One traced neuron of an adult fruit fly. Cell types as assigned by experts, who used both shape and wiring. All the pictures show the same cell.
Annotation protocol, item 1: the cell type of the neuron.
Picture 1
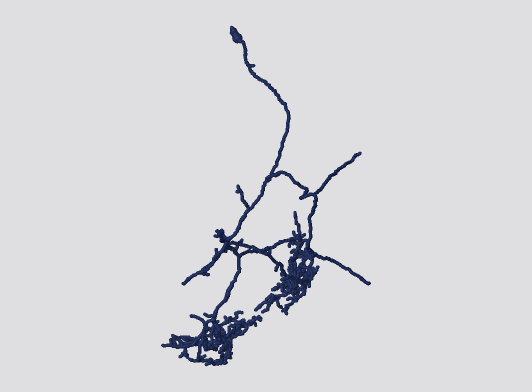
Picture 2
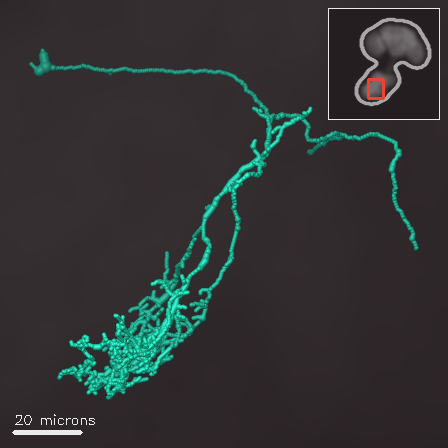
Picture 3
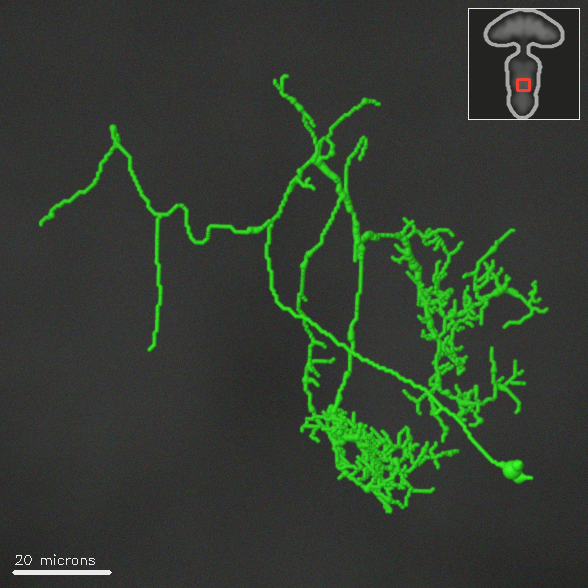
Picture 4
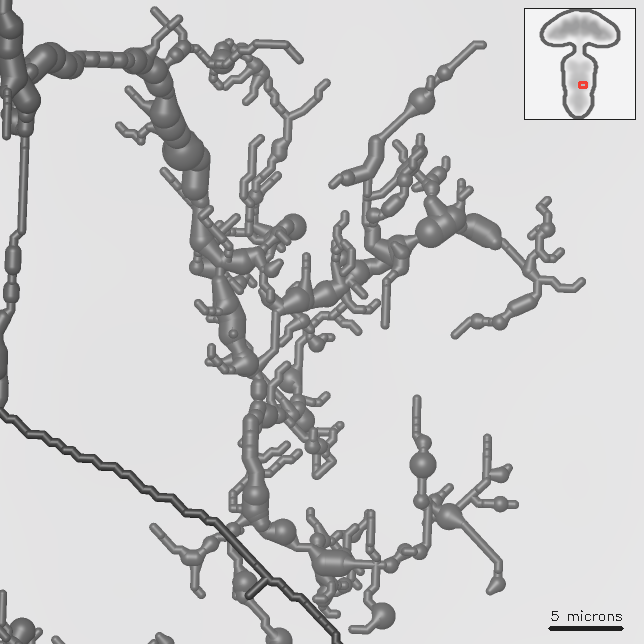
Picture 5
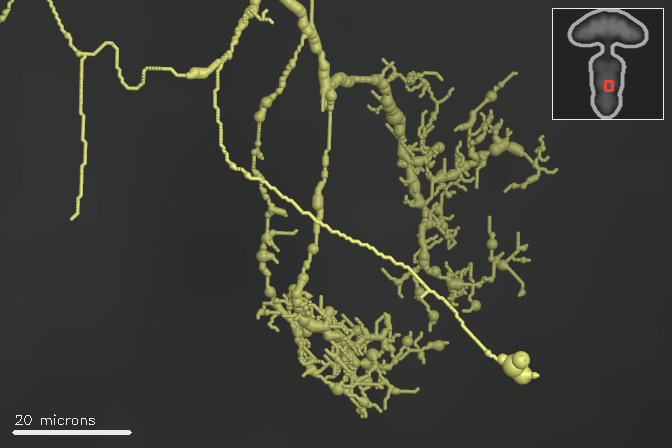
IN23B039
